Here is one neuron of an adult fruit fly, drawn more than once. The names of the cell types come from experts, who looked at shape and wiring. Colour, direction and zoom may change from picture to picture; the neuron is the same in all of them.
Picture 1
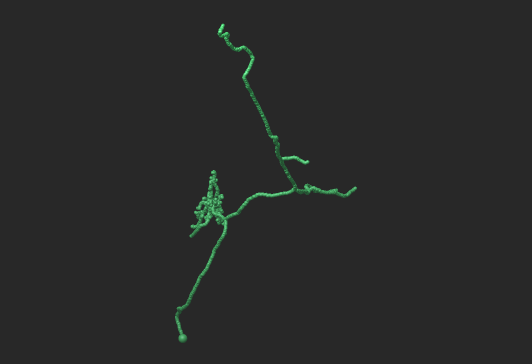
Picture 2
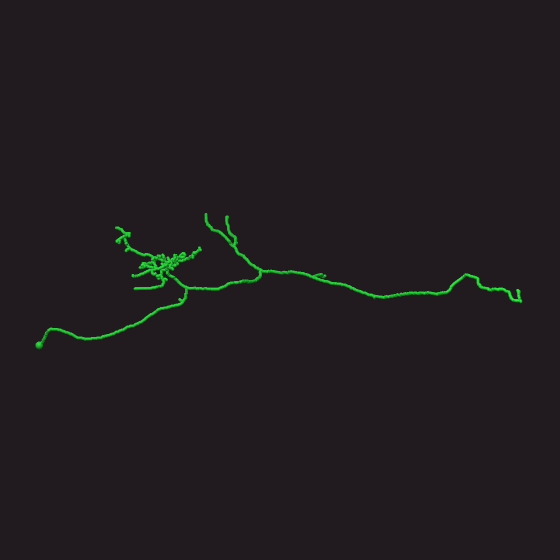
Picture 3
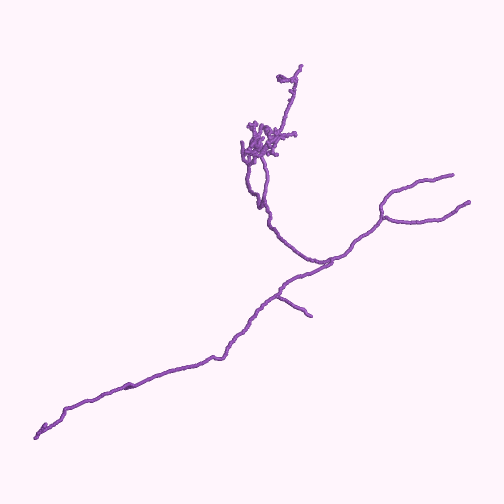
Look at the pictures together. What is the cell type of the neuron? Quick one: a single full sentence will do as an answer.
The cell type given to this neuron is IN08B082.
